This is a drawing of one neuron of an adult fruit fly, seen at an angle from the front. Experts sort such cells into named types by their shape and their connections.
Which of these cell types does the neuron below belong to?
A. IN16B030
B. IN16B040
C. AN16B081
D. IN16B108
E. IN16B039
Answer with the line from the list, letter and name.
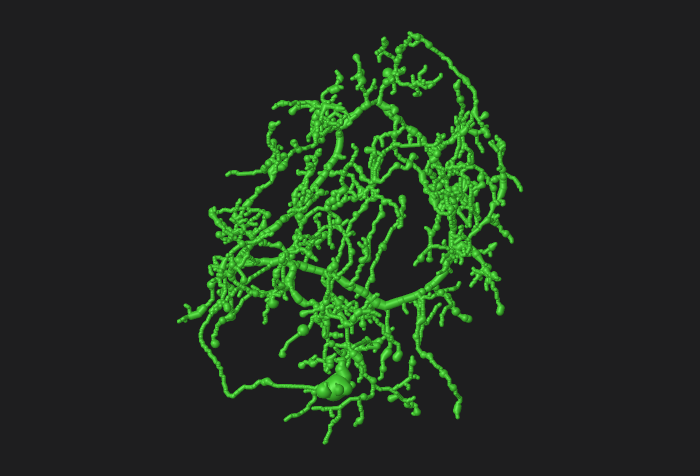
A. IN16B030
